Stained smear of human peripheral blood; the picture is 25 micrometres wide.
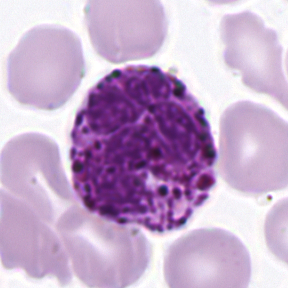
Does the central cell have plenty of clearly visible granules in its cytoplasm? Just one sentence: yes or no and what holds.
Yes, many granules can be seen in the cytoplasm of the cell.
